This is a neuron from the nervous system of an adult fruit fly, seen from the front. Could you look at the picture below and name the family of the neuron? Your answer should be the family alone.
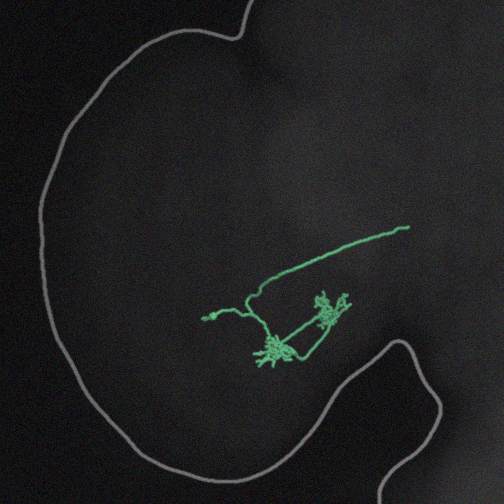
TmY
